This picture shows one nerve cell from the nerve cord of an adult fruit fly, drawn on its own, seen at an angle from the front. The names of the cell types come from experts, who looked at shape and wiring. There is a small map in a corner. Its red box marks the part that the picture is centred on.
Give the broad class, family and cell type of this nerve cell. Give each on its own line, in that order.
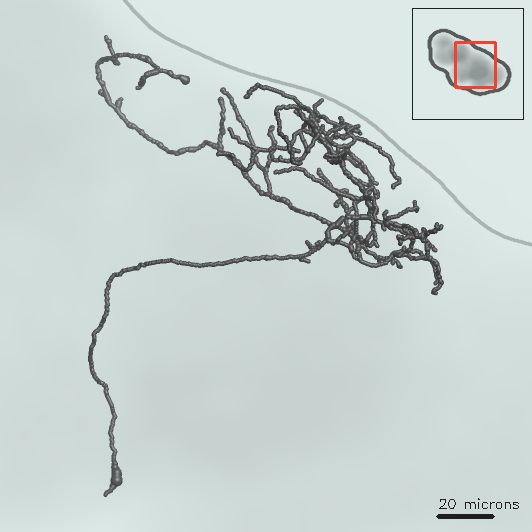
nerve-cord intrinsic neuron
hemilineage 06B
IN06B074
